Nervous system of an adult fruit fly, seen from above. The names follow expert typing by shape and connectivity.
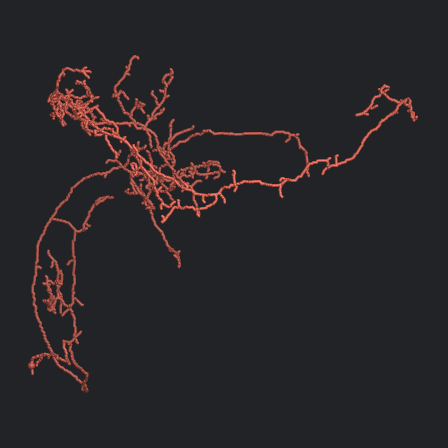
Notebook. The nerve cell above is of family: hemilineage 19A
